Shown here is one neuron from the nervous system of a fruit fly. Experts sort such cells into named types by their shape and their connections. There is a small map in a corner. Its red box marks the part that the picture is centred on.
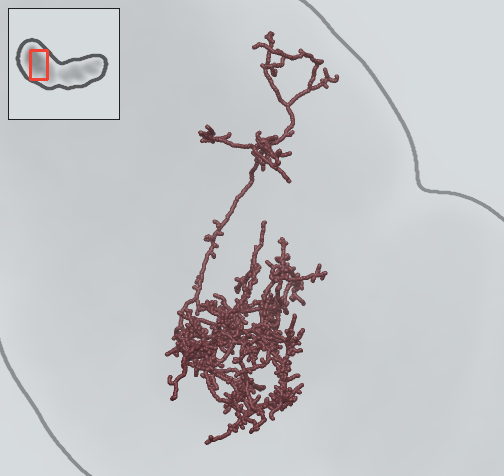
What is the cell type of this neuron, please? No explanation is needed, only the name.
AVLP097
